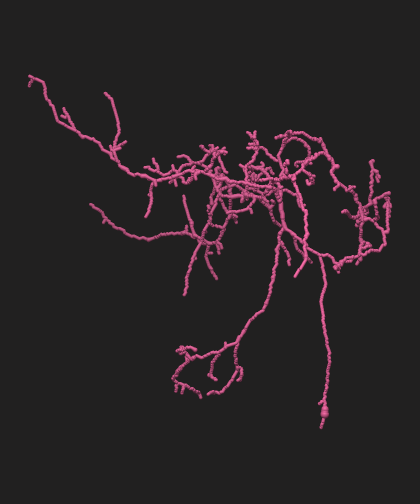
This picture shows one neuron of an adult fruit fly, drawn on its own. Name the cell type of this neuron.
IN20A.22A013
